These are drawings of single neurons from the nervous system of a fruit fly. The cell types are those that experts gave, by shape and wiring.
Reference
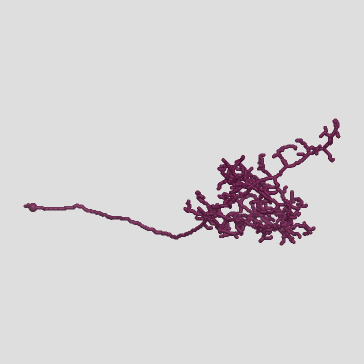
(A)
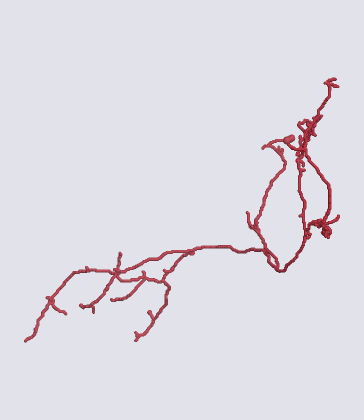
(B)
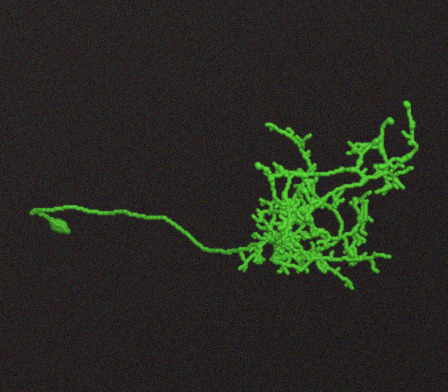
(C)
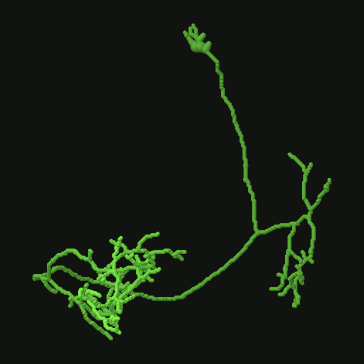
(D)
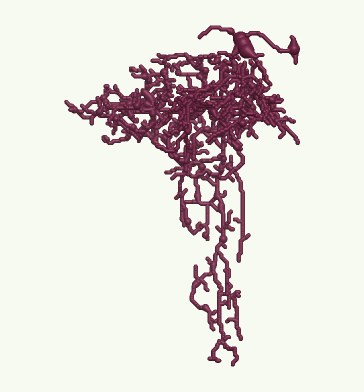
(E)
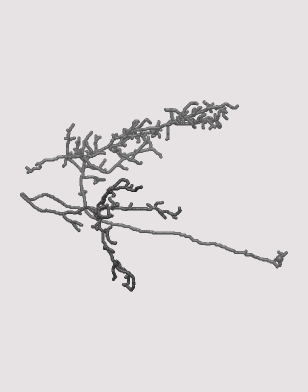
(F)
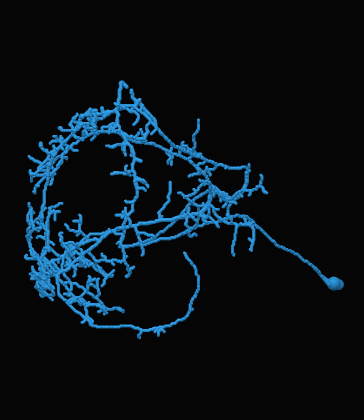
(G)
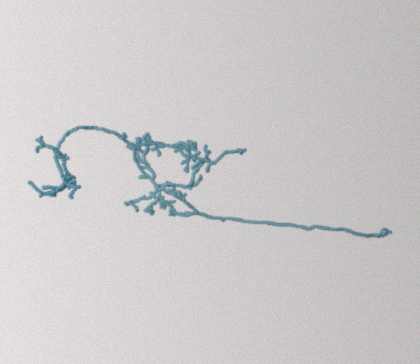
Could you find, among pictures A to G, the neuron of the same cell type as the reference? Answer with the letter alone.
B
